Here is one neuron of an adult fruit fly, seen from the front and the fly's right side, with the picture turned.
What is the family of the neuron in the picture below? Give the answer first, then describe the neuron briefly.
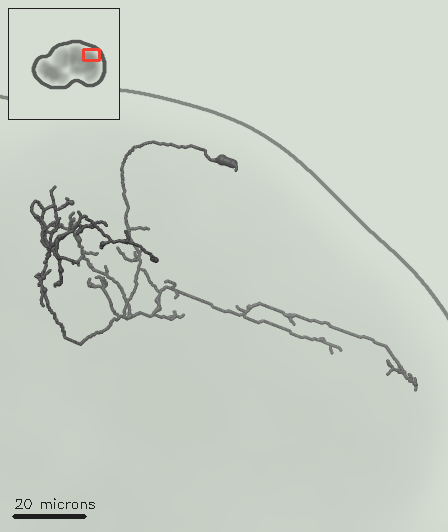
Its family is hemilineage SMPpd1. It is a central-brain intrinsic neuron. From left to right in the picture it spans about 110 microns. The picture shows dozens of branch ends.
